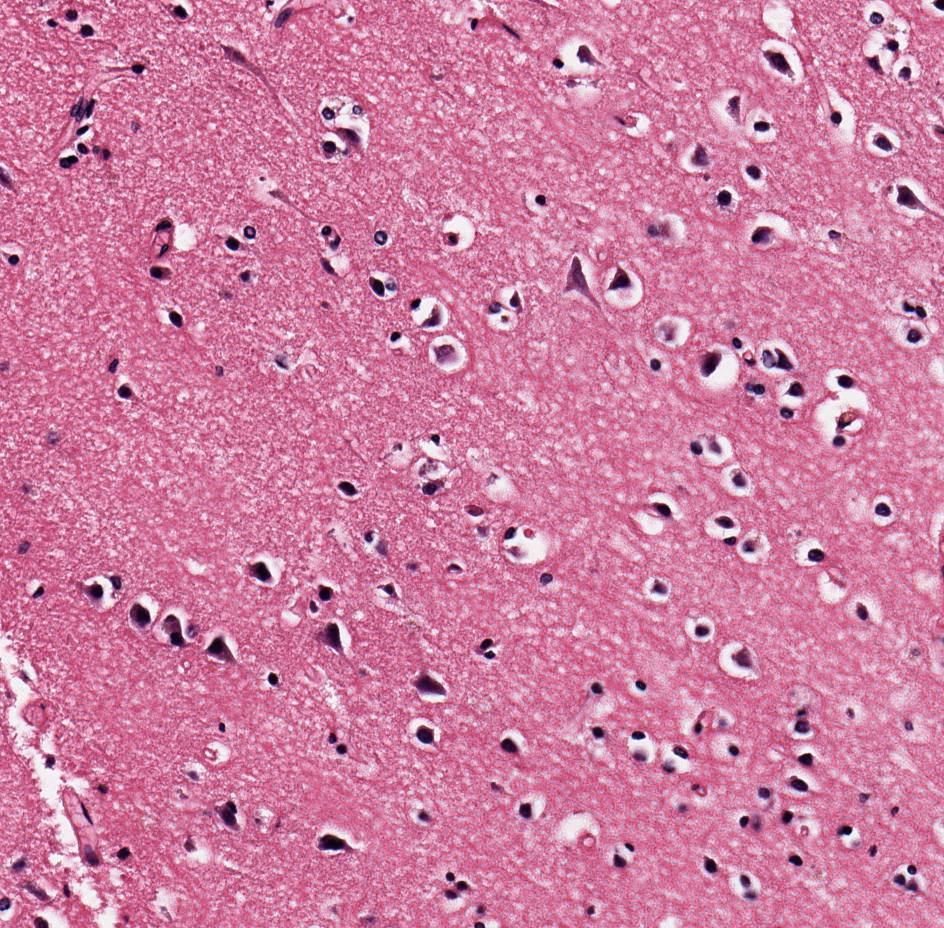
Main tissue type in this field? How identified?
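Look here: this is cerebral cortex. The whole field is fine, granular pink neuropil with cells scattered singly and no glands or epithelium.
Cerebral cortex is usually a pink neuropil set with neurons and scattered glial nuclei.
See how many neuronal cell bodies there are; they look shrunken, angular and darkly stained.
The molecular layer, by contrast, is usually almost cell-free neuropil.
Most cell bodies sit in clear, empty halos apart from the surrounding neuropil. Small, round, dark nuclei with little visible cytoplasm, consistent with glial cells, are scattered throughout.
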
